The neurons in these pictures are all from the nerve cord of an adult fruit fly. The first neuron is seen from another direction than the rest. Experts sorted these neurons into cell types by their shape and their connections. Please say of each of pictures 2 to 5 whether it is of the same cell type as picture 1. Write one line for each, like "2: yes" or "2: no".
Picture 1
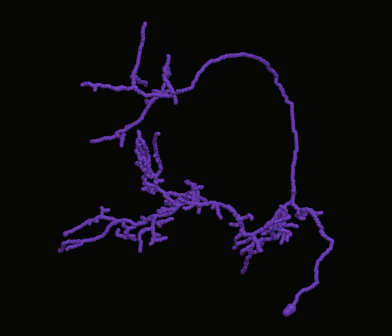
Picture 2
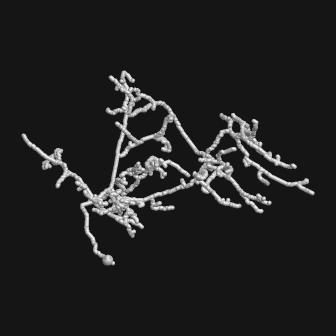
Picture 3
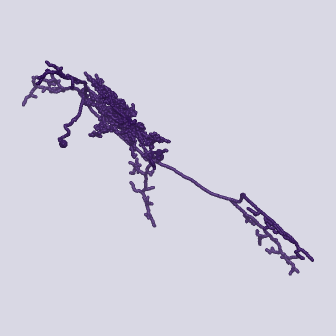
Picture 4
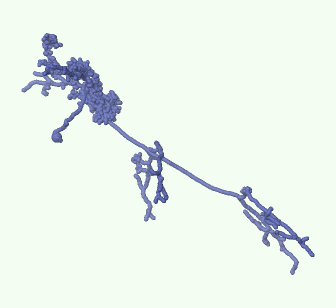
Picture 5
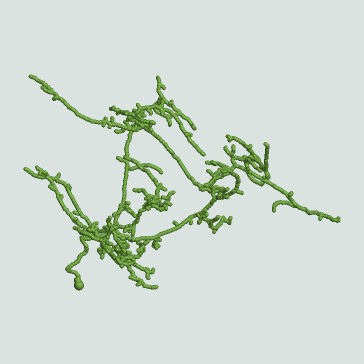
2: yes
3: no
4: no
5: yes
